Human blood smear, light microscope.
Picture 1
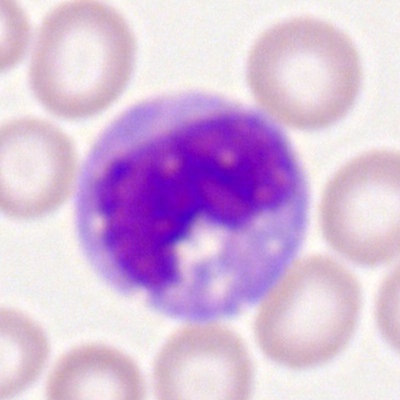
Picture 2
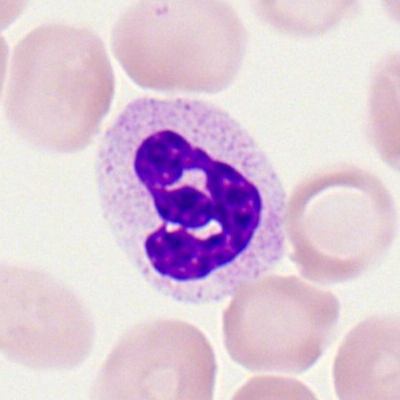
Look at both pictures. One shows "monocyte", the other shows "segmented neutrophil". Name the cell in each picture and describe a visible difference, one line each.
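Picture 1: monocyte. Several small clear vacuoles sit in the cytoplasm just below the nucleus.
Picture 2: segmented neutrophil. No vacuoles are seen in the cytoplasm.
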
